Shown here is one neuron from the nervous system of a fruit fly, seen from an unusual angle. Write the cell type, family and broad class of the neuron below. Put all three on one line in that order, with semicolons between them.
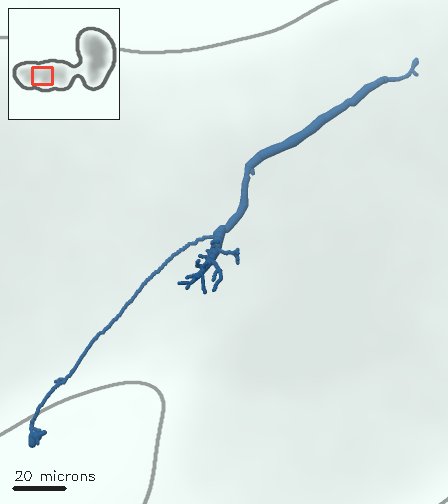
IN08B036; hemilineage 08B; nerve-cord intrinsic neuron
